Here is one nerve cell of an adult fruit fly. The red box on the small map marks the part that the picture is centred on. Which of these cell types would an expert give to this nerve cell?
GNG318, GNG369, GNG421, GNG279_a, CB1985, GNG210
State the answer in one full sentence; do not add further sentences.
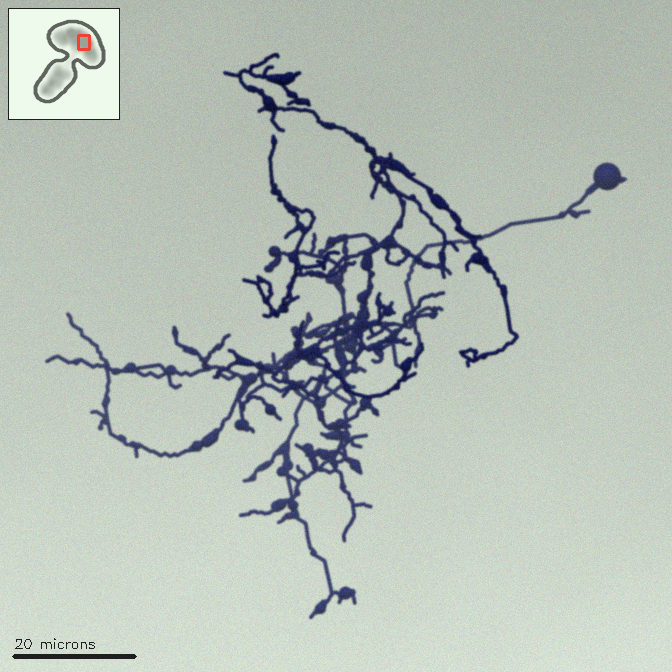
On the level of cell type, this nerve cell is CB1985.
